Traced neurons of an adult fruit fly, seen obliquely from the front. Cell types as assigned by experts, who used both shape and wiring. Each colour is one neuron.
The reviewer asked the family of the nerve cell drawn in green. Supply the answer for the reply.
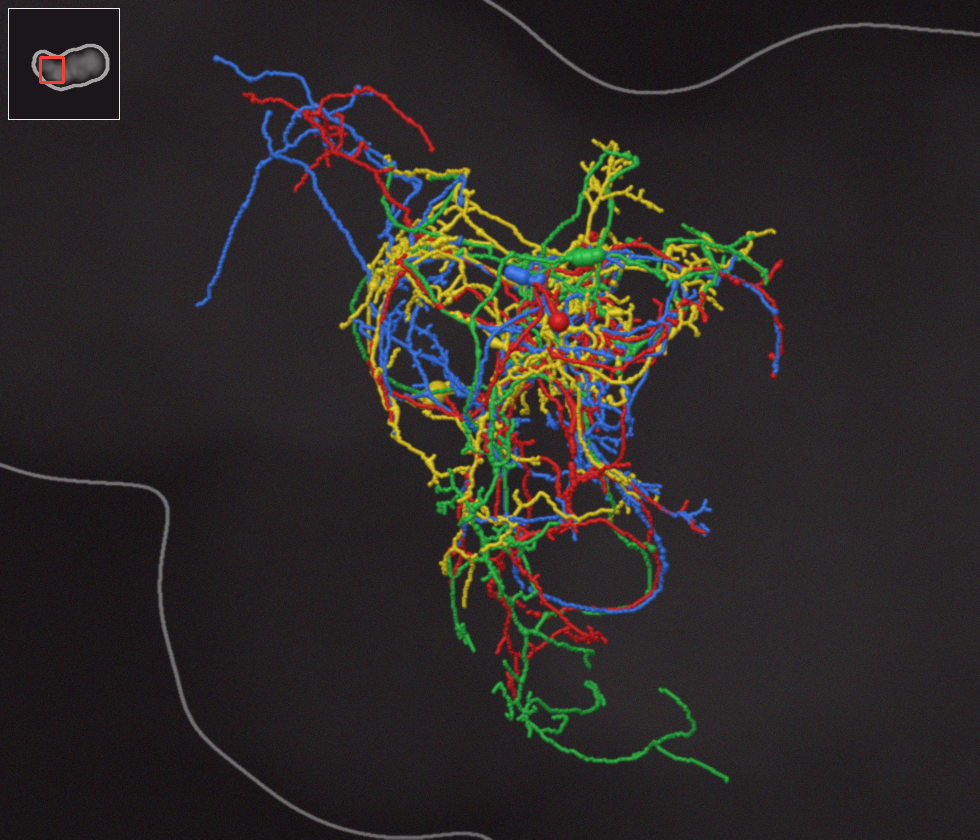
hemilineage 17A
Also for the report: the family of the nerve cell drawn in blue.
hemilineage 17A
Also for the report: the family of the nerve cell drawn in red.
hemilineage 17A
